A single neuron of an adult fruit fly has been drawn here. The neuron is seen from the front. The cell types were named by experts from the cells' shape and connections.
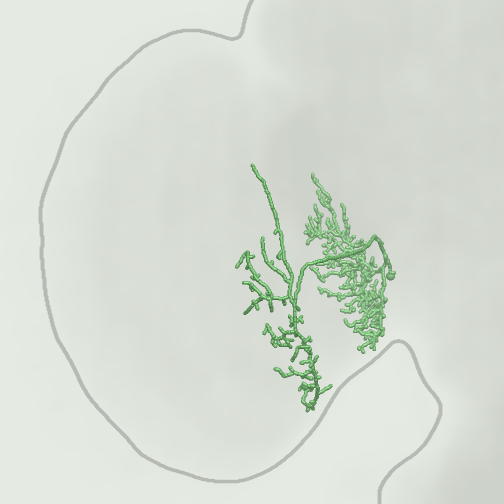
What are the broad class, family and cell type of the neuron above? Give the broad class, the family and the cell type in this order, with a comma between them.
optic-lobe intrinsic neuron, MeLo, MeLo10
